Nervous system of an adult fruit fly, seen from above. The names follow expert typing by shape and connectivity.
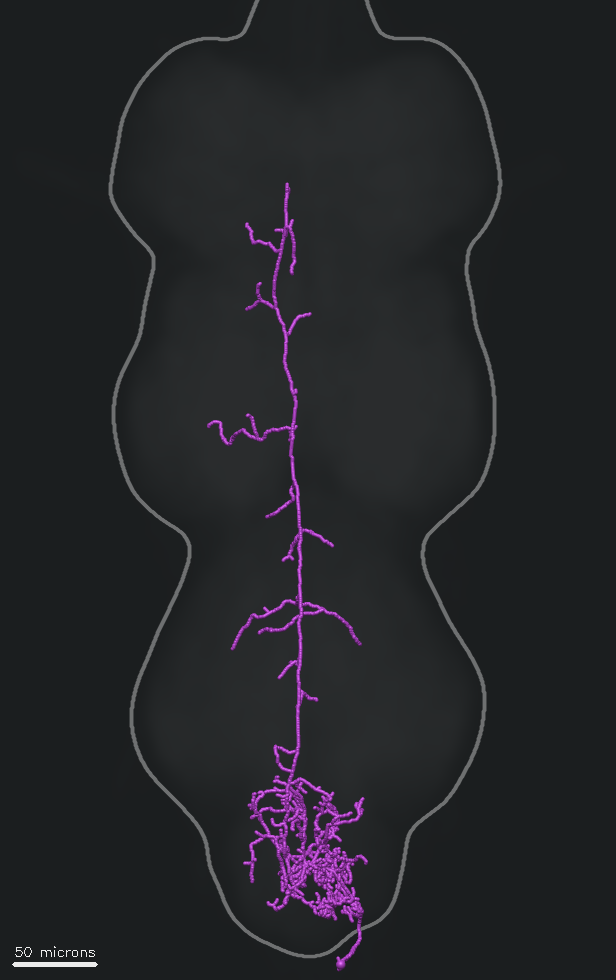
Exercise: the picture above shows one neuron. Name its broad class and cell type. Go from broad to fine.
nerve-cord intrinsic neuron; INXXX241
